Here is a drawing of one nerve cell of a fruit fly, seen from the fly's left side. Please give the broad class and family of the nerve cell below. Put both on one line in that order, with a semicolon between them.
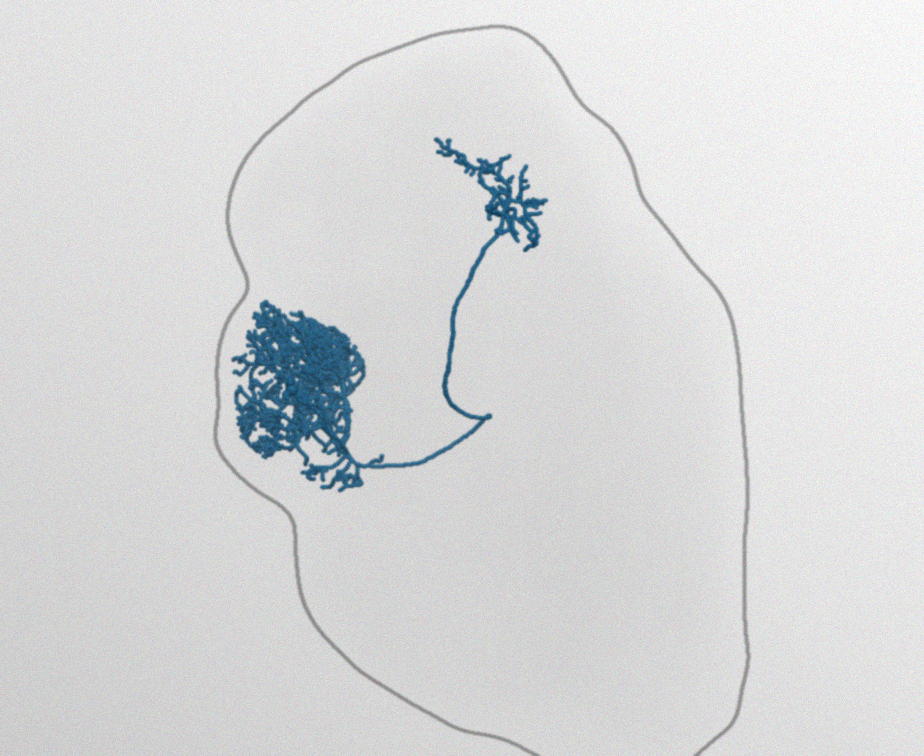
central-brain intrinsic neuron; hemilineage ALl1_ventral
